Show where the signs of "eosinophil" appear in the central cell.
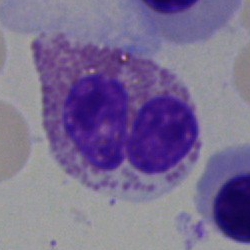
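What goes with eosinophil here is the nucleus: its two lobes are of about equal size.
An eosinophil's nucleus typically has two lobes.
The chromatin stains dark purple, which fits as well.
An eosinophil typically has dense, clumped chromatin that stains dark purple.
Look closer and you will also find small paler patches scattered through that chromatin. Below the lower edge, a few loose granules lie just outside the cell. The picture is slightly soft in focus, so the edges of individual granules are blurred.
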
